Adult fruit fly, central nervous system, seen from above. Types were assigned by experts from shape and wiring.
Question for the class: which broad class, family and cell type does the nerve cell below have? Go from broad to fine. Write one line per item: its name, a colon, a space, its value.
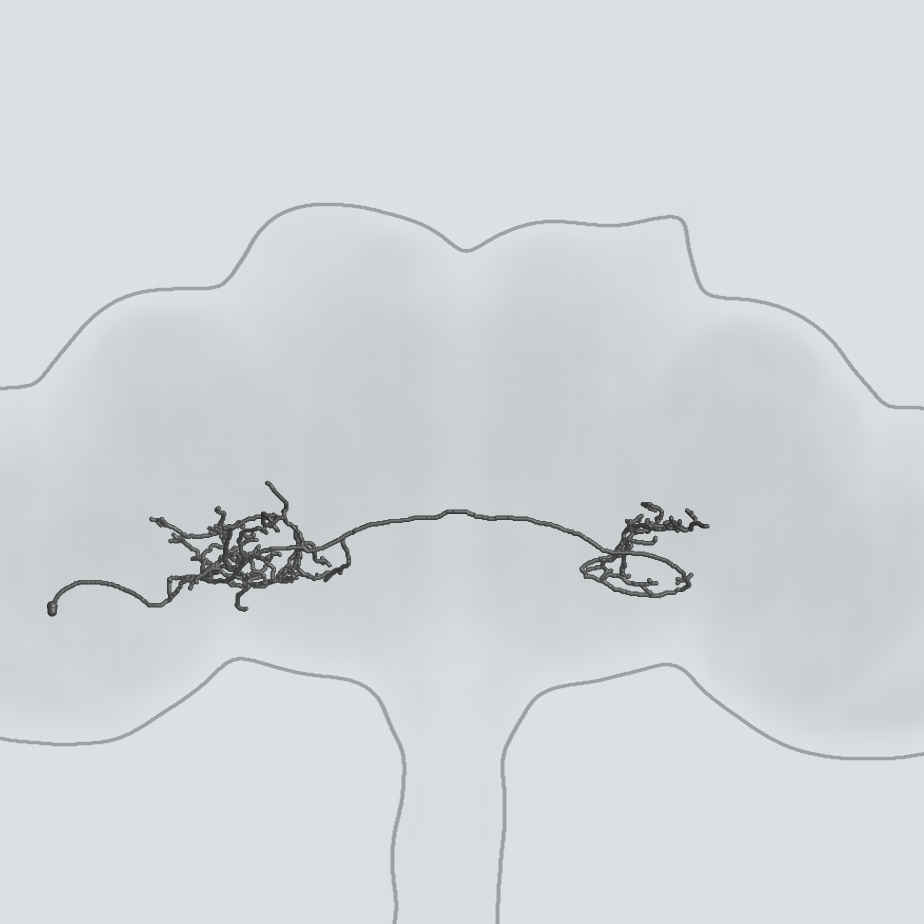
broad class: central-brain intrinsic neuron
family: hemilineage VPNp&v1_posterior
cell type: PLP154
